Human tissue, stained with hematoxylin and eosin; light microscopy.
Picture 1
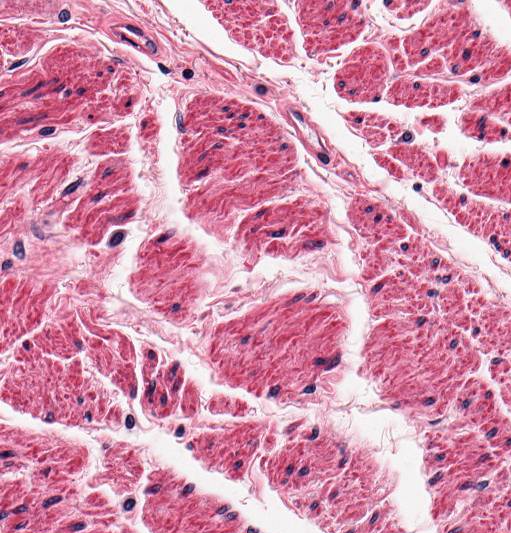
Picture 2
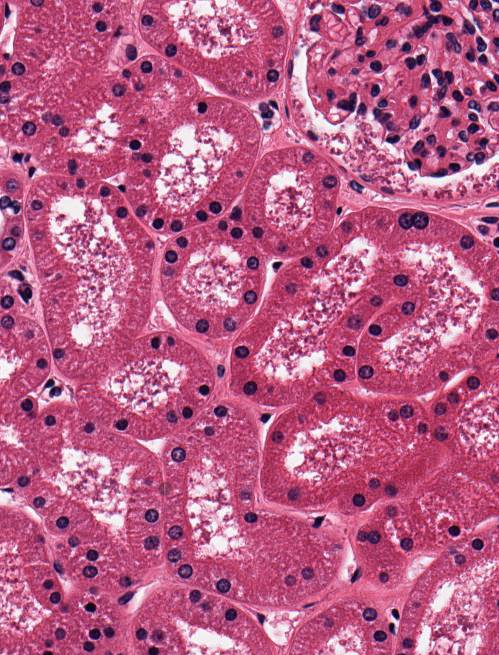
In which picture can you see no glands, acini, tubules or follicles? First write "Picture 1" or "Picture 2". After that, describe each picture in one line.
Picture 1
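What picture 1 shows: No epithelium or glands are present anywhere in the field.
What picture 2 shows: Most of the field is filled with closely packed tubules cut in round and oblique profiles.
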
